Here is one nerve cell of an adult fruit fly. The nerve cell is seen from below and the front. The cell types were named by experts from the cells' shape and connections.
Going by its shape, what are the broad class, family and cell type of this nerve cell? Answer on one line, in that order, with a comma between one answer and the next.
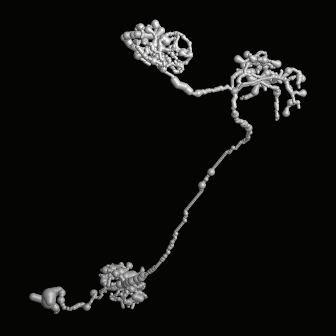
central-brain intrinsic neuron, class CX, PFNd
